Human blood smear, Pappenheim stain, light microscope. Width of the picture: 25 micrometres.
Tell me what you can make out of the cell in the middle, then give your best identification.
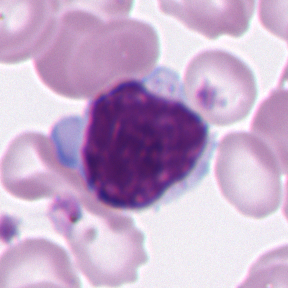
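You'll see pale blue cytoplasm with no distinct granules, and a small pale blue bulge of it protruding on the left side. No nucleolus is visible in the nucleus. It's a typical lymphocyte.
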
